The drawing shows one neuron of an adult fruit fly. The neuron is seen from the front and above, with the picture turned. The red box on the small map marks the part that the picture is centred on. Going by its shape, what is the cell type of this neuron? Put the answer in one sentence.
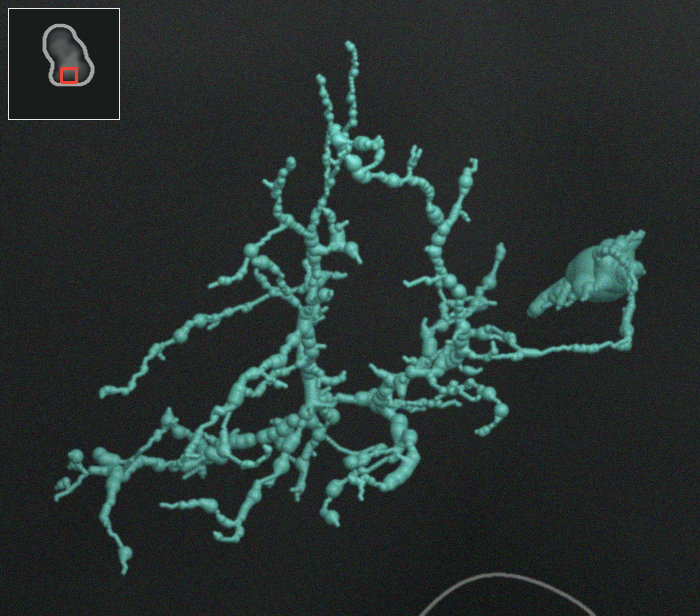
The cell type is INXXX053.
